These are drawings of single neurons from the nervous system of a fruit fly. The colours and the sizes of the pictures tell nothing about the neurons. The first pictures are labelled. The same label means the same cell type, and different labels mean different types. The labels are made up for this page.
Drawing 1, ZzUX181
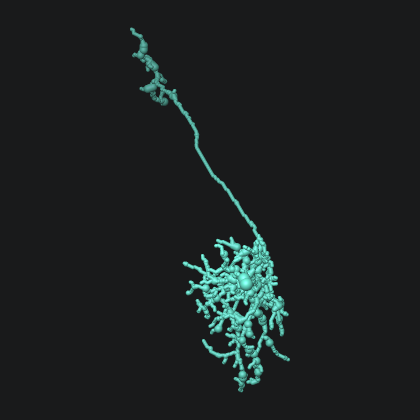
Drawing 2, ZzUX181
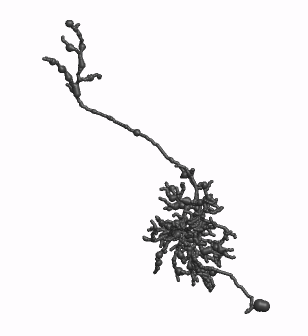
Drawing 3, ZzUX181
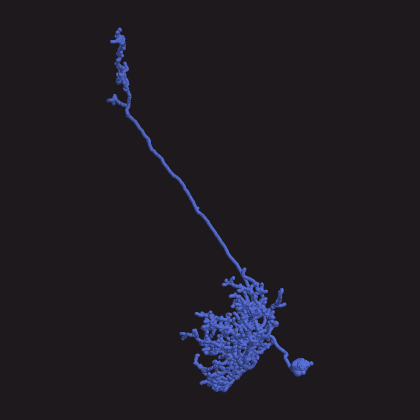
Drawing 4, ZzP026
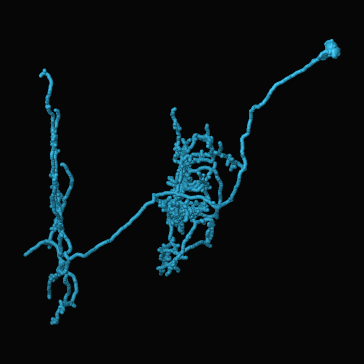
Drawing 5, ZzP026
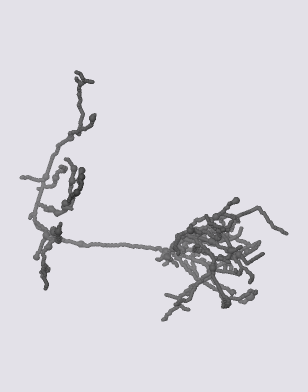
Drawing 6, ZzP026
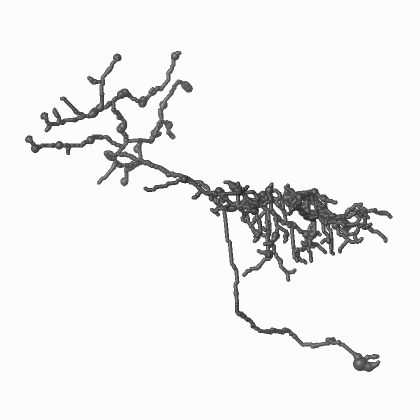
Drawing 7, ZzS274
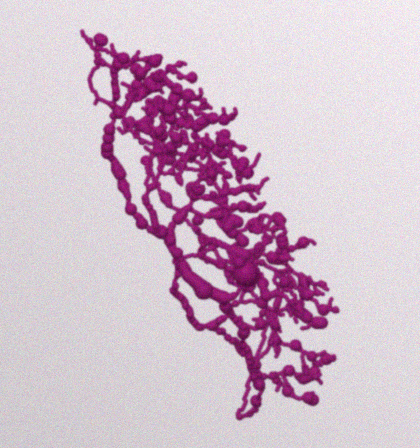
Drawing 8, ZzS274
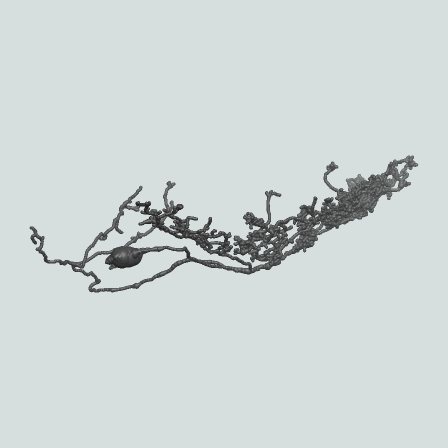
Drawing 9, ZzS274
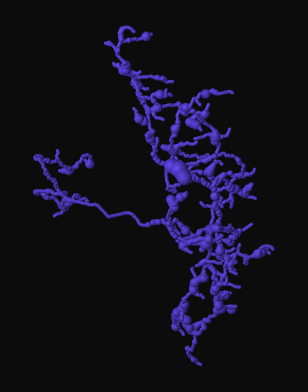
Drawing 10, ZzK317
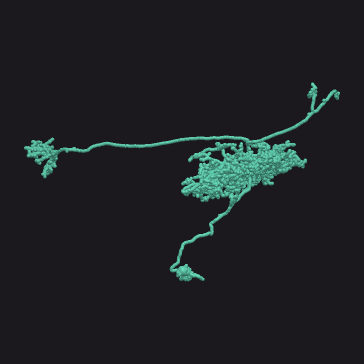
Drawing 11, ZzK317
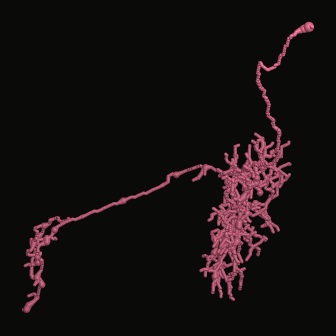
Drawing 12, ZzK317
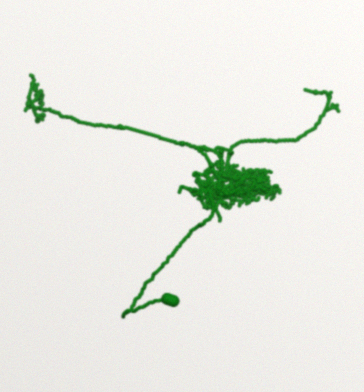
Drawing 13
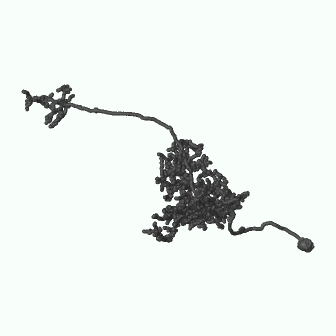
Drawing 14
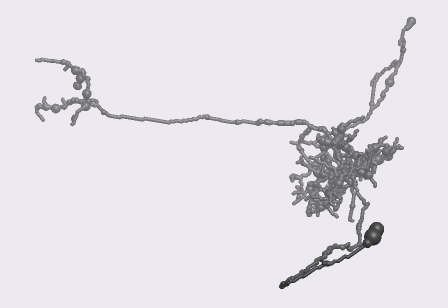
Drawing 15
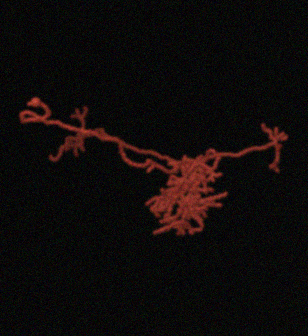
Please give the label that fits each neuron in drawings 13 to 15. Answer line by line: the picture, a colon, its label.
13: ZzUX181
14: ZzK317
15: ZzK317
